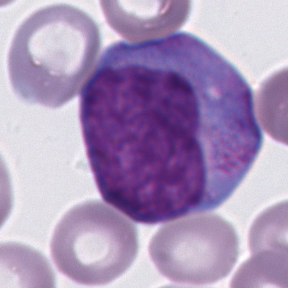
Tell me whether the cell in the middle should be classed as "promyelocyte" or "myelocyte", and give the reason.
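Promyelocyte. The cell outline is angular, with several fairly straight edges. Its nucleus is one unlobed mass placed off-centre toward the left, and the cytoplasm is widest on the right.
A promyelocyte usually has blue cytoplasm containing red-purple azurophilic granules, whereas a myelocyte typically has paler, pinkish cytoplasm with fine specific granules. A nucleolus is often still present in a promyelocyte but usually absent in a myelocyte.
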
